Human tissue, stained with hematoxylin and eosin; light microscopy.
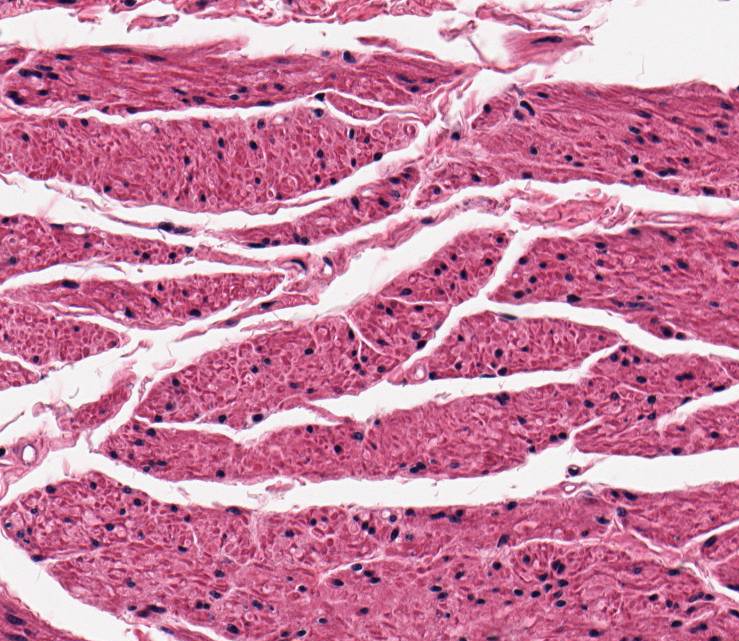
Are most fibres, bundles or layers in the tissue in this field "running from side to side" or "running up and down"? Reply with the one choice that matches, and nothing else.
Running from side to side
